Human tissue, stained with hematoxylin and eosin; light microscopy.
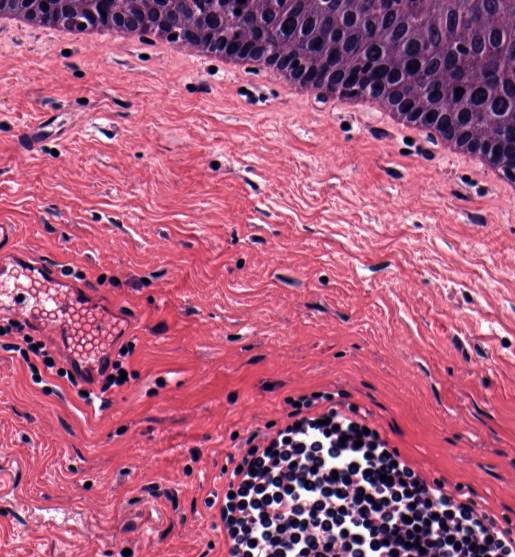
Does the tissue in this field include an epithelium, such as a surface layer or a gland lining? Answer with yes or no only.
Yes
